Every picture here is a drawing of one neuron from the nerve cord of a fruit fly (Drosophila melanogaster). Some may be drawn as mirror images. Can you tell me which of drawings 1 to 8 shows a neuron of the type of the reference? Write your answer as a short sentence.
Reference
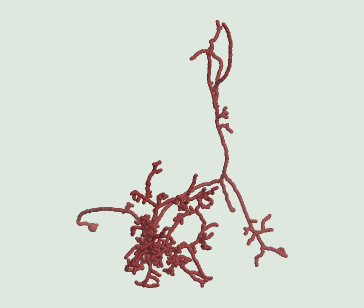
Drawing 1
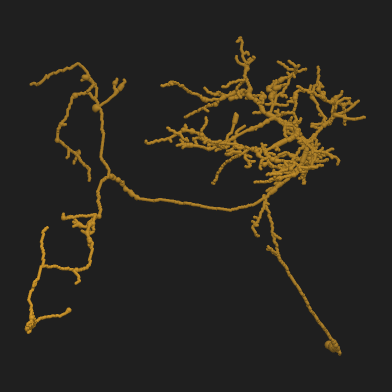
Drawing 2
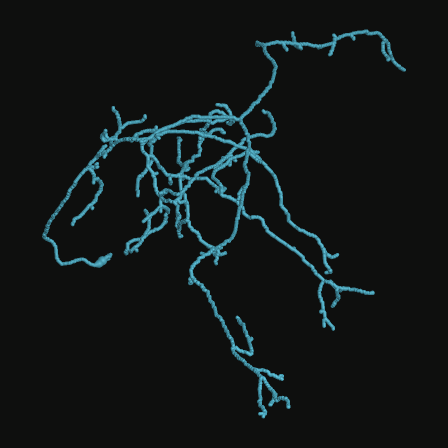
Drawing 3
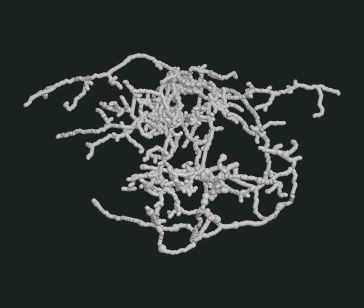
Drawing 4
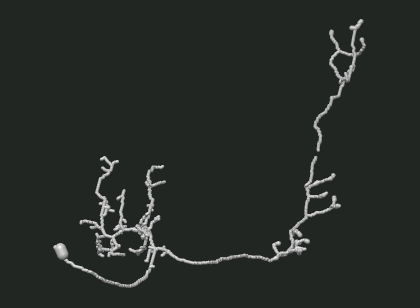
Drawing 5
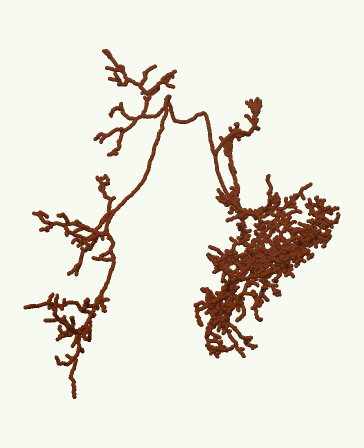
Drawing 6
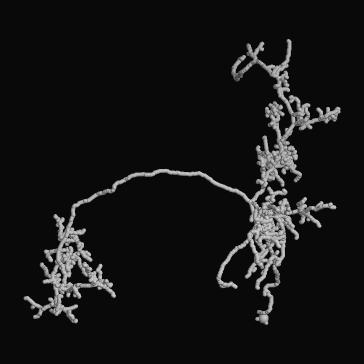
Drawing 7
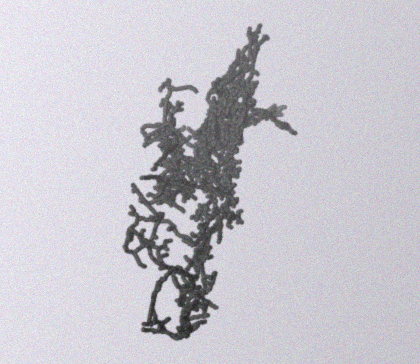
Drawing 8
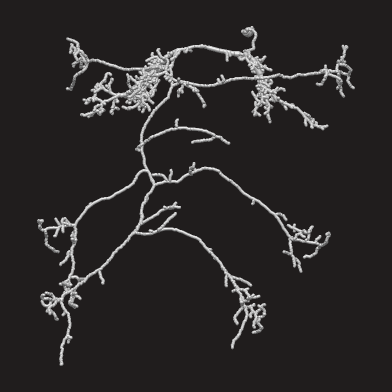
Drawing 1 is of the same cell type.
